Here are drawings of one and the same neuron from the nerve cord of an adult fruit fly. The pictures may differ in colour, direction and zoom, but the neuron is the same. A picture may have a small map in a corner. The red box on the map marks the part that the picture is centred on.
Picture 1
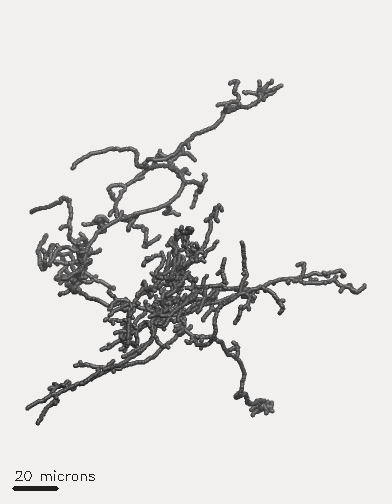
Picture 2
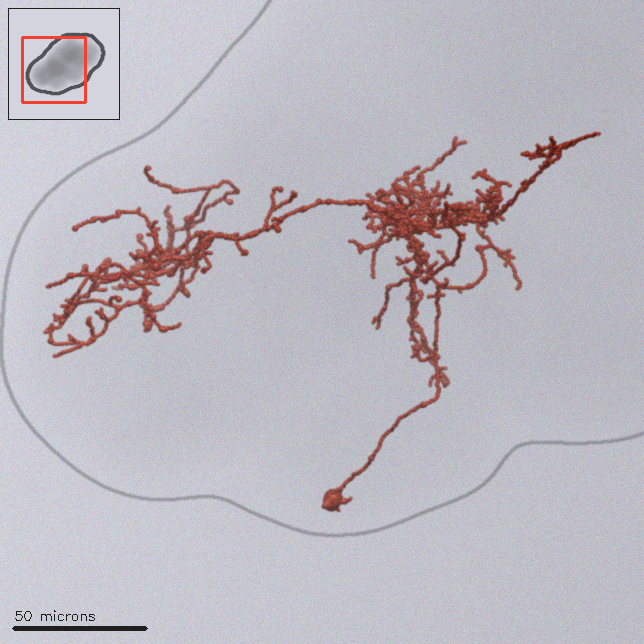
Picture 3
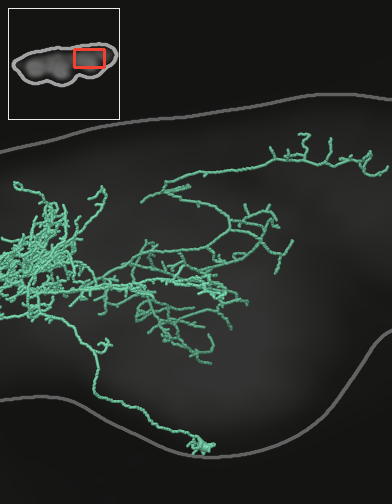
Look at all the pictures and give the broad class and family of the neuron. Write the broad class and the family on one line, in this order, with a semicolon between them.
nerve-cord intrinsic neuron; hemilineage 07B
